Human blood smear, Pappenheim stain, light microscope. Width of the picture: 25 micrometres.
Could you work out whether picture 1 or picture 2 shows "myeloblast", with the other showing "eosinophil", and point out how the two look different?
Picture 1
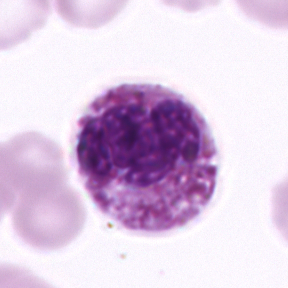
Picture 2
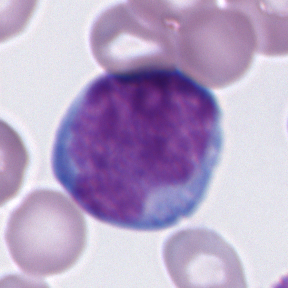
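In picture 1 is the eosinophil; in picture 2, the myeloblast. Size: the eosinophil is about 13 micrometres across, the myeloblast about 15 micrometres. Outline: round and smooth in the eosinophil, smooth and roughly round in the myeloblast.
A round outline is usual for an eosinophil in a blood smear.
Nucleus: in the eosinophil it is divided into lobes lying across the upper part of the cell, with dark purple, coarsely clumped chromatin and no visible nucleoli. In the myeloblast it fills about 70% of the cell's area.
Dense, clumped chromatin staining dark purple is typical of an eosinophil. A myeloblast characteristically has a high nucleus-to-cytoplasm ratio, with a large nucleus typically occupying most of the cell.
Cytoplasm: in the eosinophil it is seen mostly in the lower part of the cell, on a pale pinkish-lilac background. In the myeloblast it stains blue and holds a pale, nearly clear patch beside the nucleus at the lower right. Granules: no distinct ones are visible in the myeloblast.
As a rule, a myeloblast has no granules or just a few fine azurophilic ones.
Other: red cells touch the upper edge of the myeloblast.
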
